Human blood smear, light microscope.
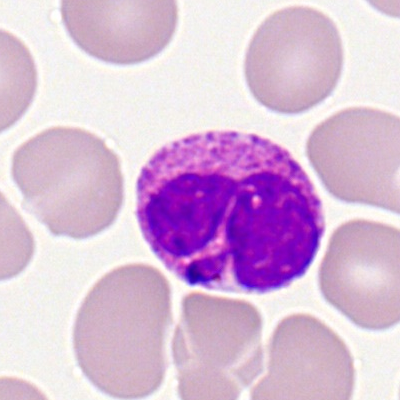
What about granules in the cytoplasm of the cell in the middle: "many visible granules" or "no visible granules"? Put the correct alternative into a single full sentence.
Its cytoplasm contains many granules that can be seen.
